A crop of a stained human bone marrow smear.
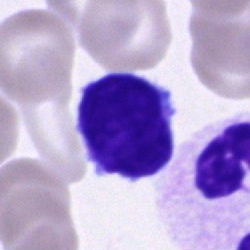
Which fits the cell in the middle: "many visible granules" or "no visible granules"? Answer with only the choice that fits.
No visible granules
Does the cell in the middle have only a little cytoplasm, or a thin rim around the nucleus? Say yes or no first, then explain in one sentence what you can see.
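Yes. The cytoplasm is scant, at most a thin rim around the nucleus.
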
